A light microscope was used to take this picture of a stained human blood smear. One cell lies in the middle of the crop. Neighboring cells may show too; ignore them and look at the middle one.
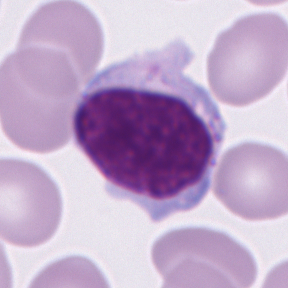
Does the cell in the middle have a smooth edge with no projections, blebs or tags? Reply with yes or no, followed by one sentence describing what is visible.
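No. The cell outline is irregular, with a ragged, frayed edge at the top.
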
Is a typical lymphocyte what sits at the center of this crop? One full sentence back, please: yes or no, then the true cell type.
No, the central cell is not to be called a typical lymphocyte, being a large granular lymphocyte.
